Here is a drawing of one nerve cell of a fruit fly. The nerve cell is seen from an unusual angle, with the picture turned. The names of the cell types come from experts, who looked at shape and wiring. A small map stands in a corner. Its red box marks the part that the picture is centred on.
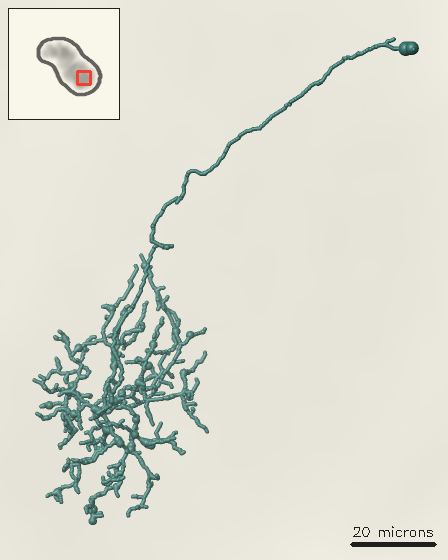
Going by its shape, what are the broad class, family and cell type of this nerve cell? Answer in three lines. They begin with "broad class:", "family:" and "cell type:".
broad class: optic-lobe intrinsic neuron
family: Li
cell type: Li34b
